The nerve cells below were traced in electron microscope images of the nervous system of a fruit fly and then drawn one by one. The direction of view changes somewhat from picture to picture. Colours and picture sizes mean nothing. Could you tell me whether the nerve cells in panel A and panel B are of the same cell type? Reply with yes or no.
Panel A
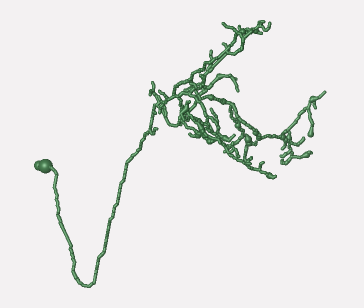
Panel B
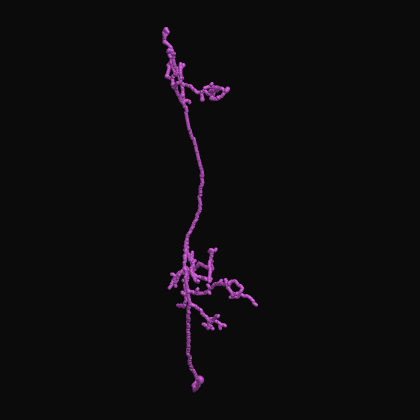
no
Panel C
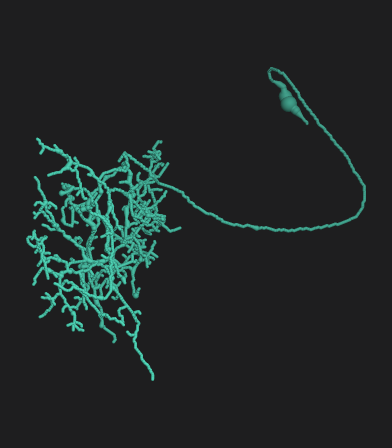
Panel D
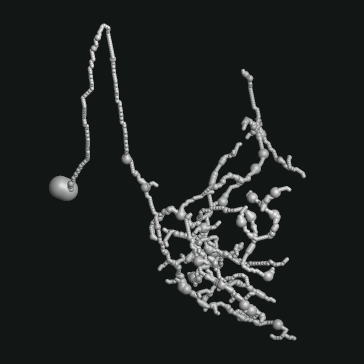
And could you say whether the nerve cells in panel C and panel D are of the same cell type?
no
